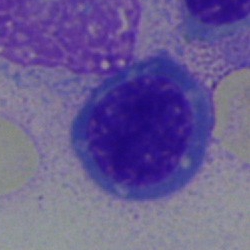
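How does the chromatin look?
Dense, dark purple, with scattered small pale spots.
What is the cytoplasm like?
A deep blue rim all round the nucleus, with no granules that I can see.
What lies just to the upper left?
A larger cell, purple cytoplasm, small white vacuoles.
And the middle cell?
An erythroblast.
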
